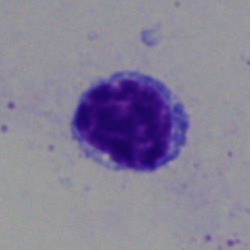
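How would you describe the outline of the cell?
Roughly round.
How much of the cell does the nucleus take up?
Most of it, and it sits toward the left side.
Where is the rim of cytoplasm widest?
On the right side of the cell.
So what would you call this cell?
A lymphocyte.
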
